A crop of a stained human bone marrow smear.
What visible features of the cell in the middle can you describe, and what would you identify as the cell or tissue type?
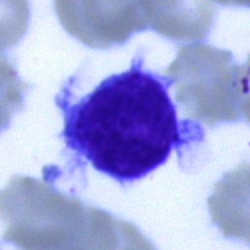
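Small blebs bud from the edge of the cell, giving it an irregular outline; the largest juts out on the right side. Cytoplasm is very scant, forming at most a thin rim around the nucleus, and no distinct granules are visible in it. Answer: lymphocyte.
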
